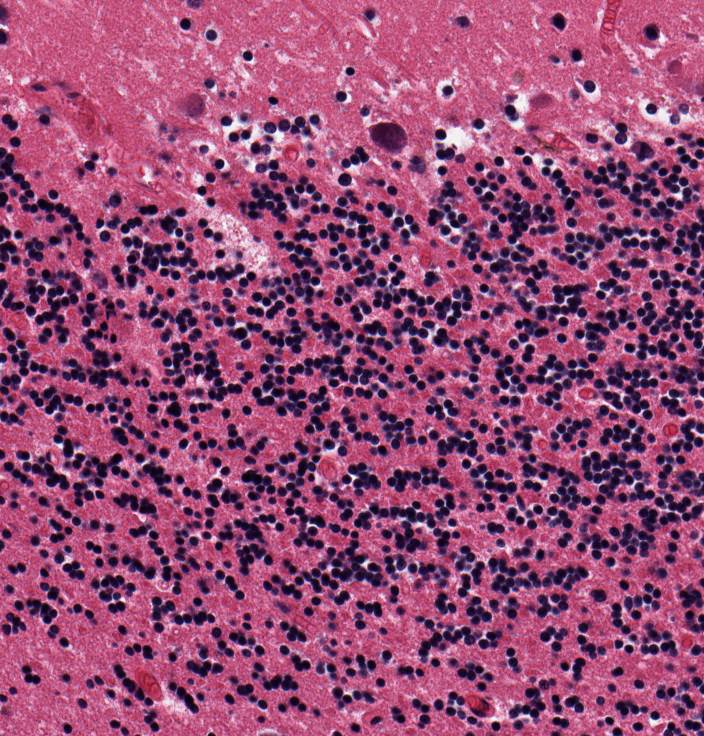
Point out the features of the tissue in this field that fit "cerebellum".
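For cerebellum, the part that fits is the dense layer filling the field below the top: closely packed small cells with round, dark, uniform nuclei and scant visible cytoplasm.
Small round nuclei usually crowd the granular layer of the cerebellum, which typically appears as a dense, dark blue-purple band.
Between its clustered nuclei sit small irregular pink islands free of cells. A few small vessels holding red blood cells run through that layer, one near the lower left. Along the top lies a pale pink band with only sparse cells.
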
